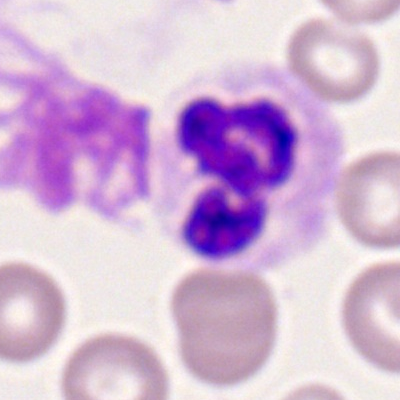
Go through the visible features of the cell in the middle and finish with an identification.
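Outline first: roughly round. Next, the chromatin, which is dense and dark purple. Then nucleoli: none are visible in the nucleus. Last, the cytoplasm, which is pale pinkish-lilac. The cell is a segmented neutrophil.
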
